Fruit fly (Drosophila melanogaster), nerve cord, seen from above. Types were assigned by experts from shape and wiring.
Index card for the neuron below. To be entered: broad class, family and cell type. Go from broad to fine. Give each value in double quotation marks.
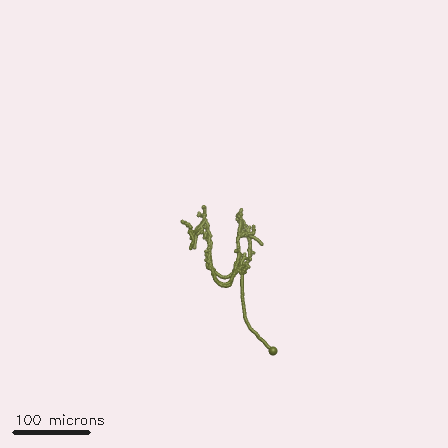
"nerve-cord intrinsic neuron", "hemilineage 06A", "IN06A104"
